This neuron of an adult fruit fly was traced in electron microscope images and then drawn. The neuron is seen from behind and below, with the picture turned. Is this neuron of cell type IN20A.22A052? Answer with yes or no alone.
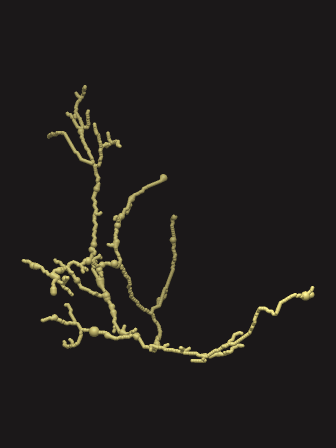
no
